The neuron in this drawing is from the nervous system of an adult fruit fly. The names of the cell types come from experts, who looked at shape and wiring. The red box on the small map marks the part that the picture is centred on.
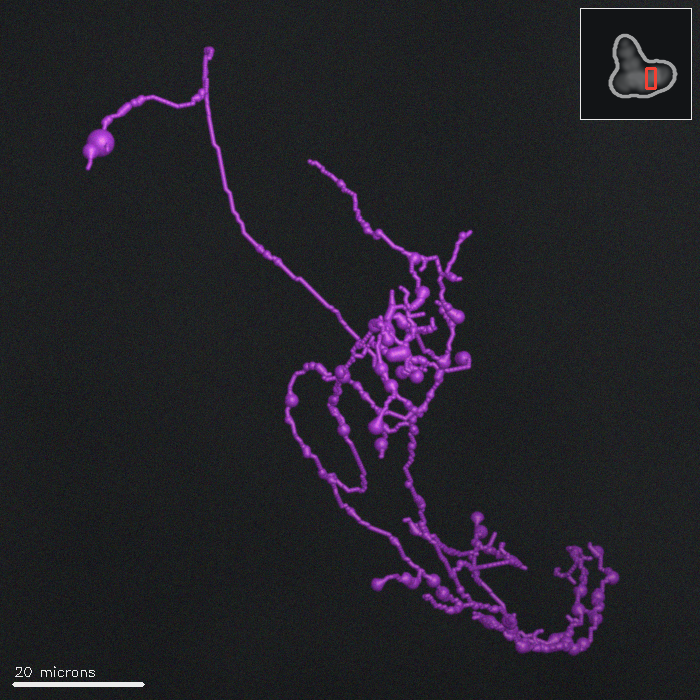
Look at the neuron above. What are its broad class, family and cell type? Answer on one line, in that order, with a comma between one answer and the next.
central-brain intrinsic neuron, hemilineage DM5_ventral, CB2037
